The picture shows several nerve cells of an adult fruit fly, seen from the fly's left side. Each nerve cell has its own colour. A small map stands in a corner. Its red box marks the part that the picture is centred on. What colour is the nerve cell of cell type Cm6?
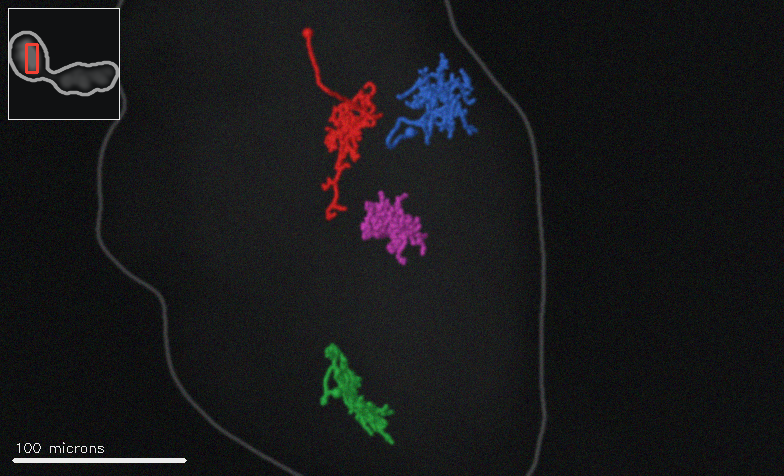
red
